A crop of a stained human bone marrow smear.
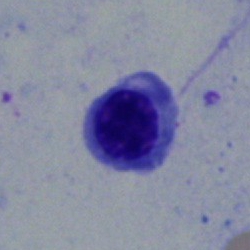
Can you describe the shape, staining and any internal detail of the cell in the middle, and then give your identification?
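You'll notice the outline is roughly round, bulging slightly at the upper right. The cytoplasm is blue, and its rim is wider on the right than on the left. I can't see any granules in it. So this one's an erythroblast.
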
